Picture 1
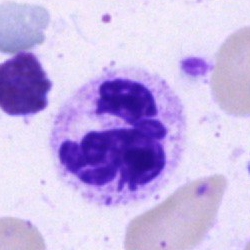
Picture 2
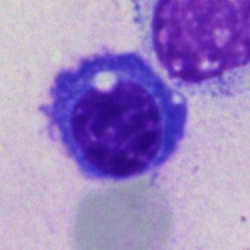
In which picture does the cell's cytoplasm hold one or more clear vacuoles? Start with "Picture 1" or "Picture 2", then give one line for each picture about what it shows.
Picture 2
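In picture 1: No vacuoles are seen in the cytoplasm.
In picture 2: A clear round vacuole sits at the upper edge of the nucleus.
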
